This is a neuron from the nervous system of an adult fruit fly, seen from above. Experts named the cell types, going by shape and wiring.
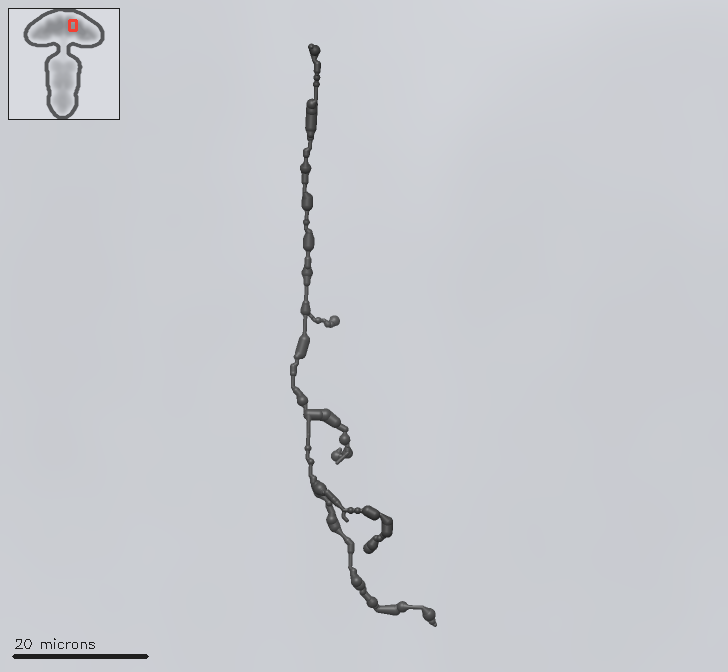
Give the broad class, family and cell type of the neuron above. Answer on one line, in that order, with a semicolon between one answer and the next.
sensory neuron entering the brain; class mechanosensory; JO-CL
